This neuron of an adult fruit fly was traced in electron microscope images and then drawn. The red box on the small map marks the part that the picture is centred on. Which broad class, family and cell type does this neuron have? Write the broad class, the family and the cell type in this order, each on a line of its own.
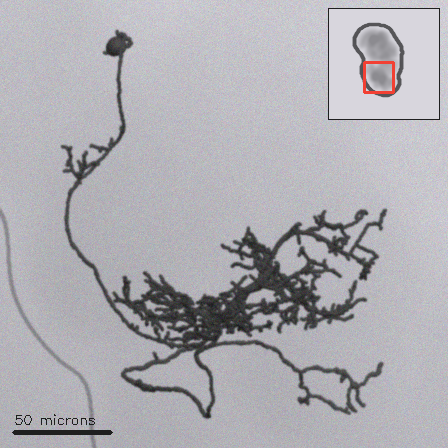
nerve-cord intrinsic neuron
hemilineage 01A
IN01A017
